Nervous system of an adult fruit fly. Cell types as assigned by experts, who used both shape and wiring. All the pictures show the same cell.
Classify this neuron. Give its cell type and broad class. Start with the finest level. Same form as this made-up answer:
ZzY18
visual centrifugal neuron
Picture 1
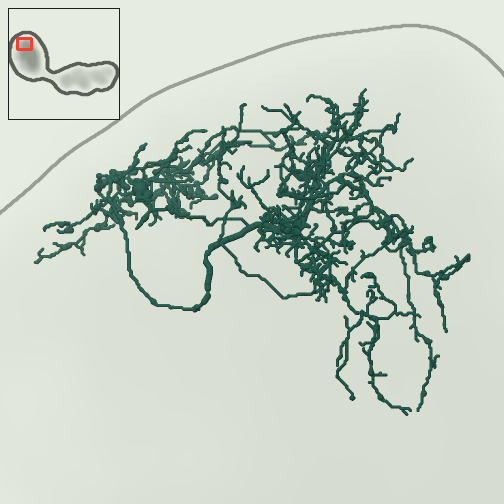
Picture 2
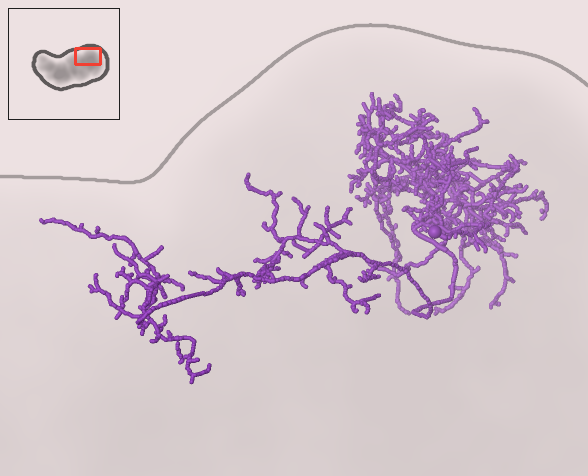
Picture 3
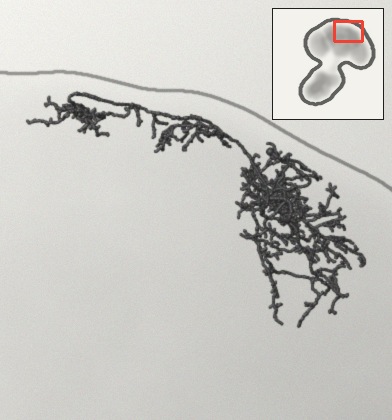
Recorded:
SLP212_a
central-brain intrinsic neuron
